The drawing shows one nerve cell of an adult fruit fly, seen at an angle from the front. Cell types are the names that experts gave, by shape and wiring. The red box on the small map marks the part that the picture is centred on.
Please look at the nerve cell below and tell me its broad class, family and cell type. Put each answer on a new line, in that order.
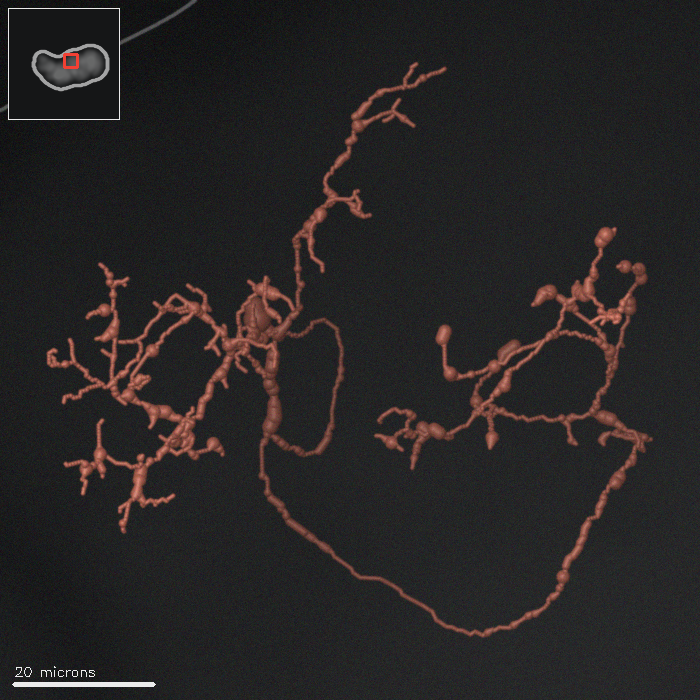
central-brain intrinsic neuron
hemilineage DL1_ventral
LHPV8c1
